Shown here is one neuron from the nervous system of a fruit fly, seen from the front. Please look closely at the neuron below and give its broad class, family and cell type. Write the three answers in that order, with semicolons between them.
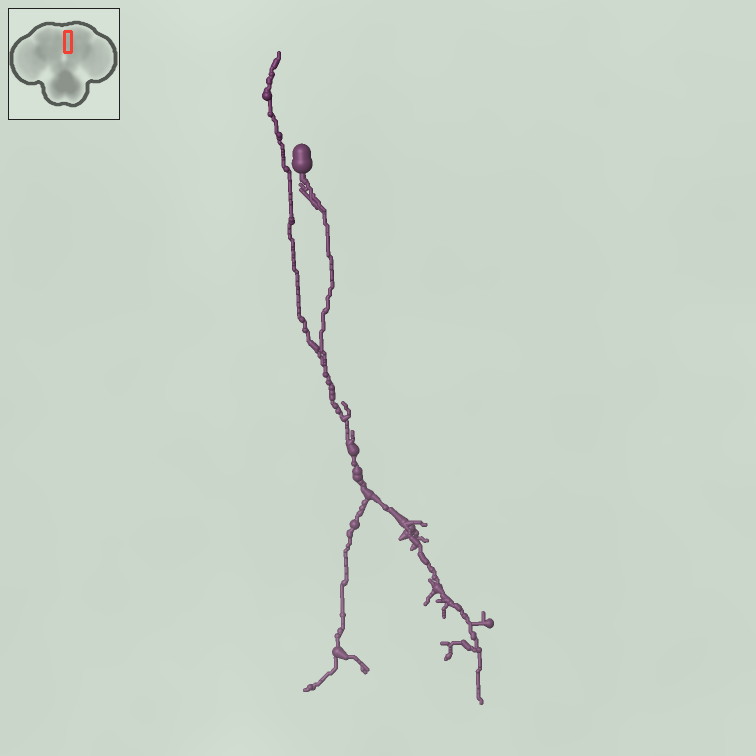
visual centrifugal neuron; OCC; OCC02b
